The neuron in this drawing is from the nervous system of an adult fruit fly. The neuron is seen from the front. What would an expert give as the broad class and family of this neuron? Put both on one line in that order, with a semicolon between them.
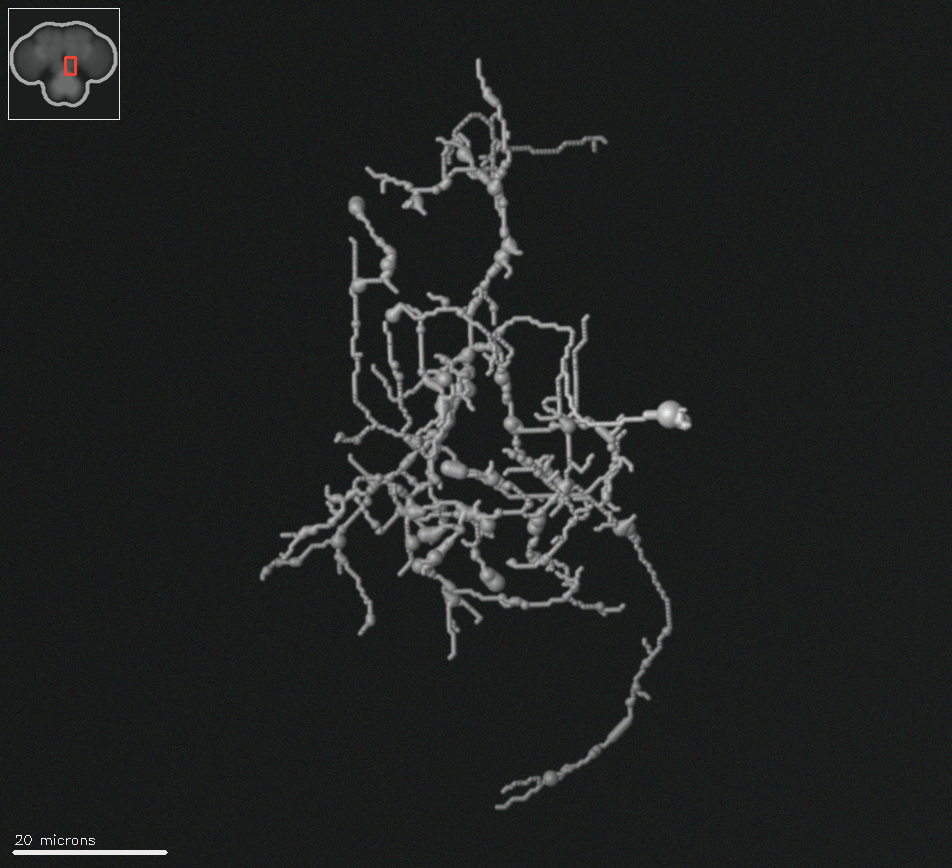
central-brain intrinsic neuron; hemilineage TRdl_b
